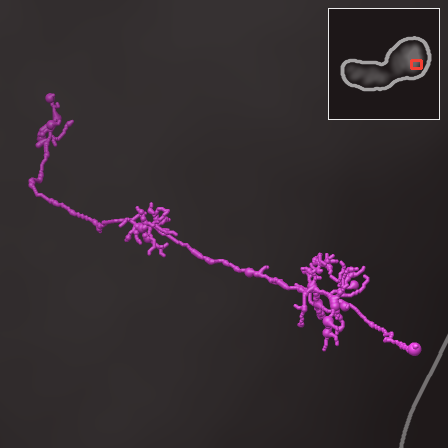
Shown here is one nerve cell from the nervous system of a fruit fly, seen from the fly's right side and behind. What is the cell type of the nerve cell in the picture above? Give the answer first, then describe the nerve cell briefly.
Its cell type is Tm6. This is an optic-lobe intrinsic neuron. The cell body can be seen at the lower right of the picture. The picture shows dozens of branch ends.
